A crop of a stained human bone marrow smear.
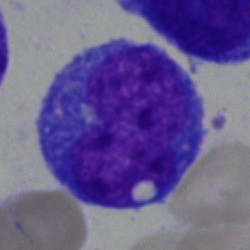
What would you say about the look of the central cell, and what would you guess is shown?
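The outline looks round to me. There's a notch on the left side of the nucleus, where cytoplasm cuts into it. The cytoplasm itself is deep blue, and a single round clear vacuole sits at the lower edge of the nucleus. So this is a blast.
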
